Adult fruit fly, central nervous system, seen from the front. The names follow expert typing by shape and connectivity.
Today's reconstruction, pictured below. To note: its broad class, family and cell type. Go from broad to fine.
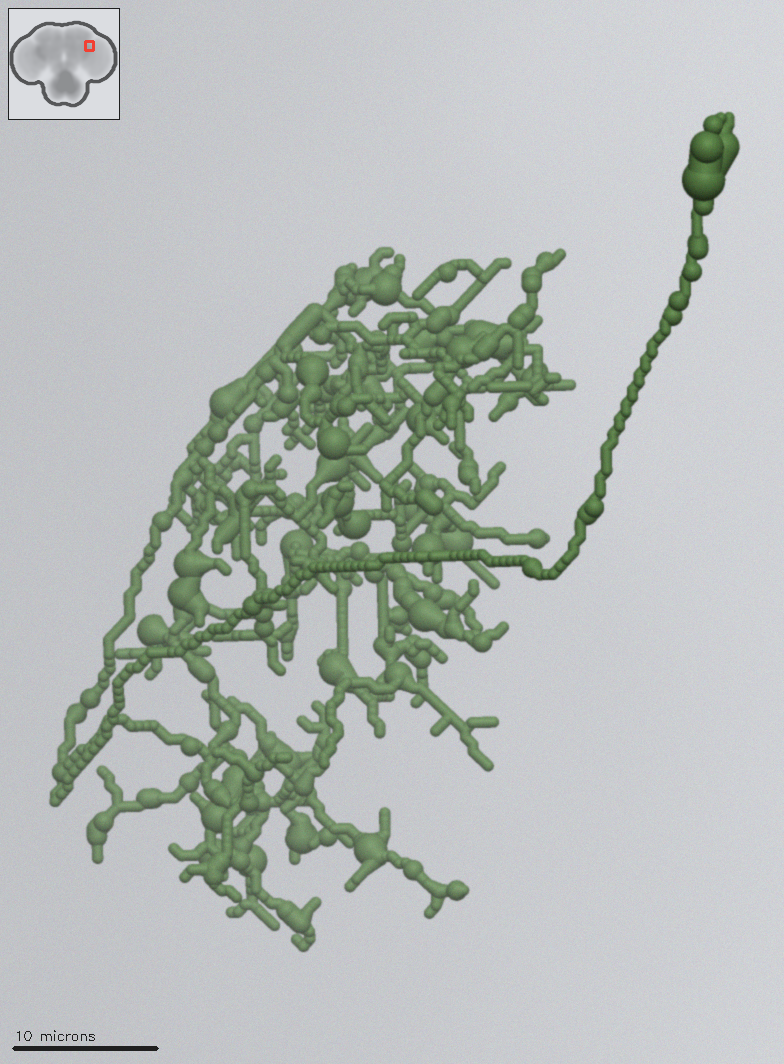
optic-lobe intrinsic neuron; Li; Li20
